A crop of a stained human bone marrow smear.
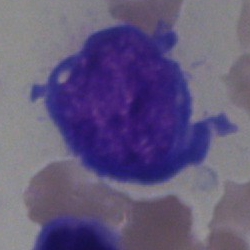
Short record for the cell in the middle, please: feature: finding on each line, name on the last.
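Outline: roughly round, small irregular tags along the edge
Nucleus: fills almost all of the cell
Cytoplasm: only a scant rim, deep blue
Projections: small and blue, from the left and right sides
Name: blast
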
